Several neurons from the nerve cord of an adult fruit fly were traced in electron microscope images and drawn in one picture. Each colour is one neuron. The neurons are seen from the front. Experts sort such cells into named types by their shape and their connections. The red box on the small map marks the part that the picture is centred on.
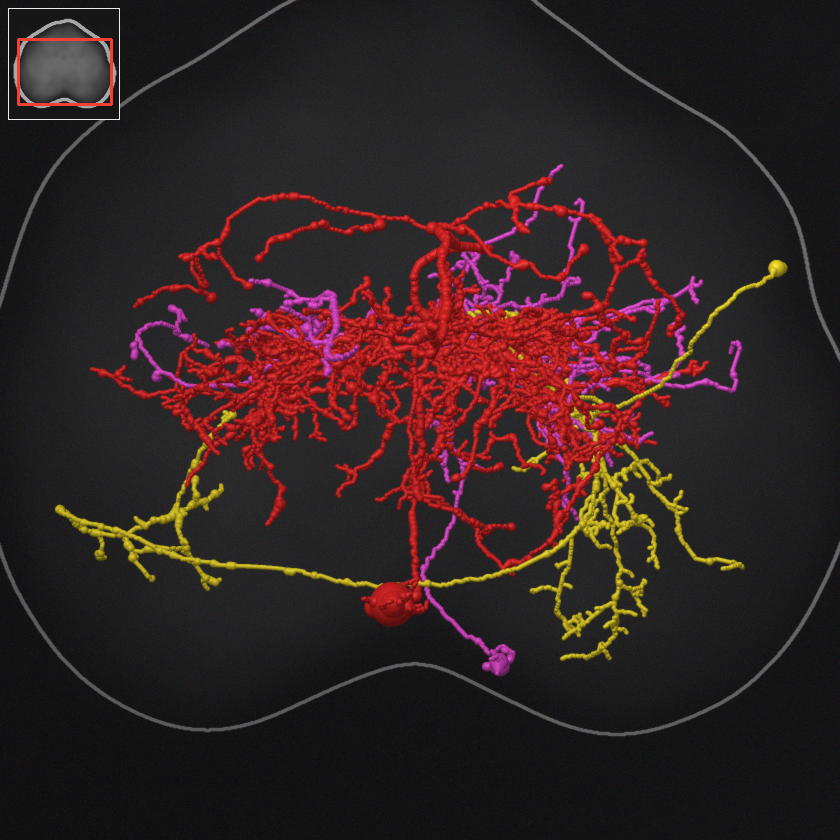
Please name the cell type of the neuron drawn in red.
AN02A002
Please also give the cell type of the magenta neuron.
AN06B034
